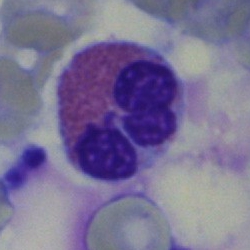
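Eosinophil in a stained human bone marrow smear, light microscope. Notice its smooth, rounded outline, with the nuclear lobes lying along the right and lower side. The chromatin is dark purple and coarsely clumped, while reddish-orange granules densely fill the cytoplasm.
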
